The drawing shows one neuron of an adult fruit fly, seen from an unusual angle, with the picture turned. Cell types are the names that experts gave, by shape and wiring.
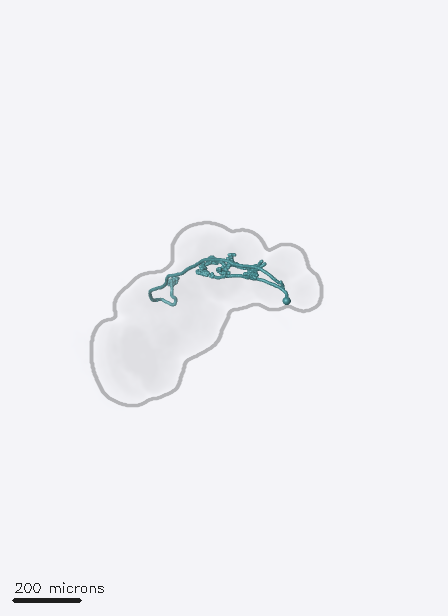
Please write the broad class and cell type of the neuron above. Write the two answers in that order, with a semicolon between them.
ascending neuron; ANXXX098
